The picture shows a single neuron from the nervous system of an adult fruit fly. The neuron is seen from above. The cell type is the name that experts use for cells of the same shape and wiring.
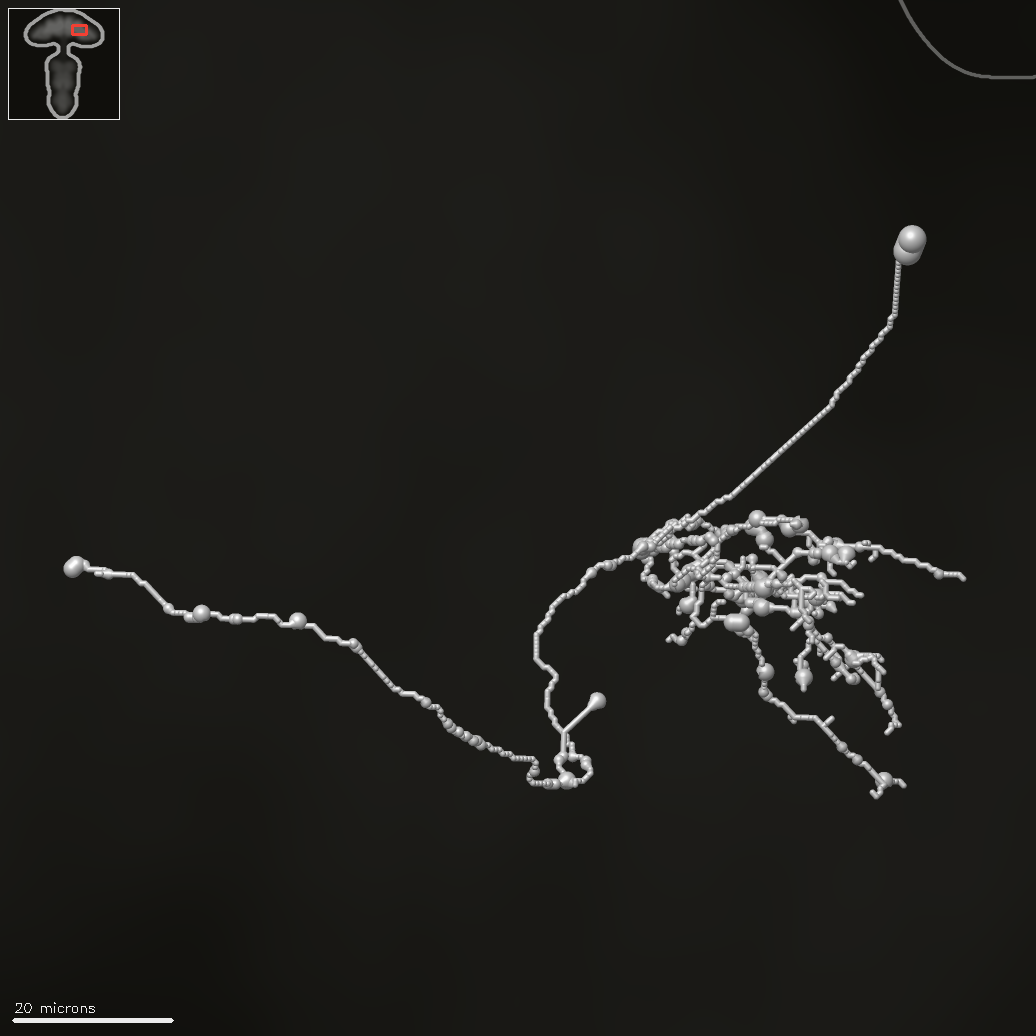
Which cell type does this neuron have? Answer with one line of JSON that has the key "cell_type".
{"cell_type": "LoVP6"}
